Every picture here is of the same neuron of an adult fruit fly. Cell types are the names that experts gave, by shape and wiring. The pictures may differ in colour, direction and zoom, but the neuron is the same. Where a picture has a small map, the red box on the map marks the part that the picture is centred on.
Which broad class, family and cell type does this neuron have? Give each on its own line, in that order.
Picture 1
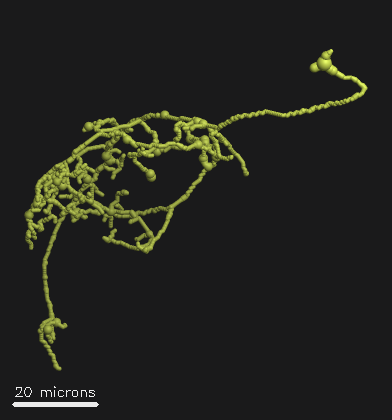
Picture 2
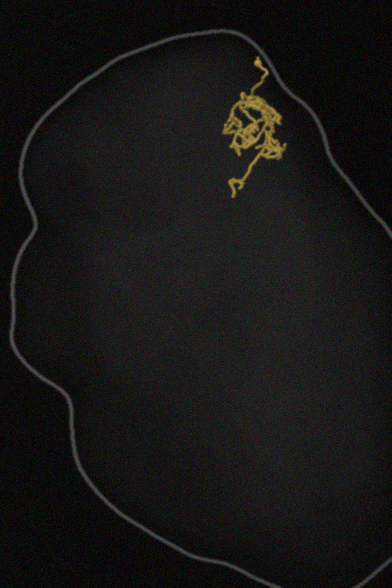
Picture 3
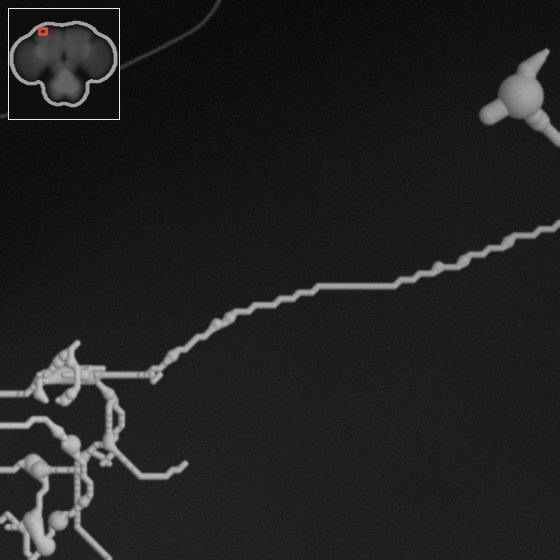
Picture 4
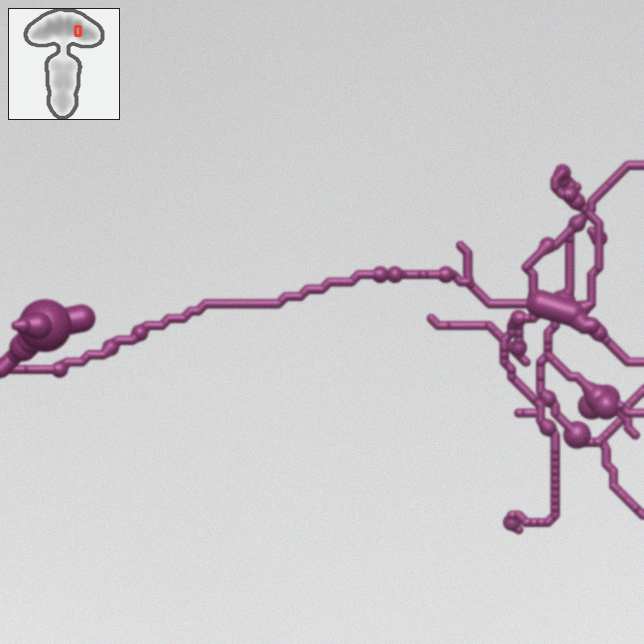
central-brain intrinsic neuron
hemilineage LHd2
LHPD3a2_b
